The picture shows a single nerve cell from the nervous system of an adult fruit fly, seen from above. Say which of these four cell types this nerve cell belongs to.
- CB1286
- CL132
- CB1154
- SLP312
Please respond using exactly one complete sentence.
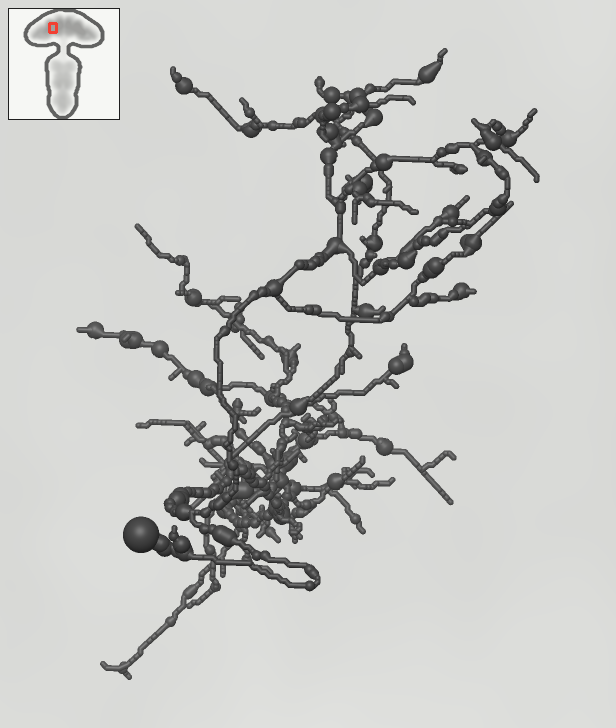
In terms of cell type, the nerve cell is SLP312.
